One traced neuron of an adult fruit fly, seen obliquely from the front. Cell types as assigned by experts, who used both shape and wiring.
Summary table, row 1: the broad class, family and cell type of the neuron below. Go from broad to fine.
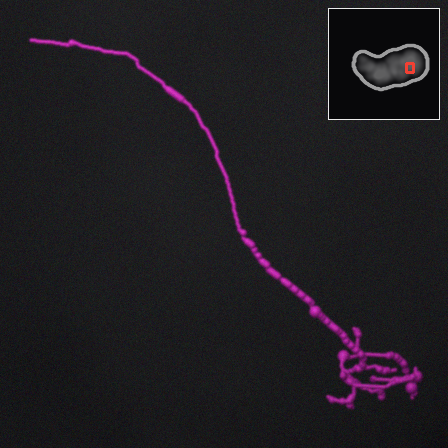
sensory neuron entering the brain; class olfactory; ORN_VA3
